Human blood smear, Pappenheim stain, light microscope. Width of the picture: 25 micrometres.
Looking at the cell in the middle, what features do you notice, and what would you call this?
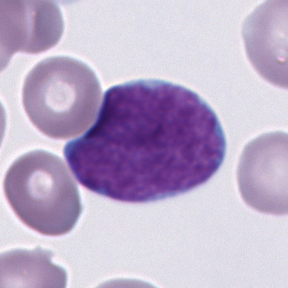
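Size comes first: the cell measures about 14 by 11 micrometres. Its nucleus, a single unlobed oval mass about 13 by 10 micrometres, fills about 90% of the cell's area. The chromatin is finely stippled and evenly spread, with no coarse dark clumps. A thin blue rim of cytoplasm shows most clearly along the left and lower edges. The cell surface is smooth, without projections. This is a myeloblast.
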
